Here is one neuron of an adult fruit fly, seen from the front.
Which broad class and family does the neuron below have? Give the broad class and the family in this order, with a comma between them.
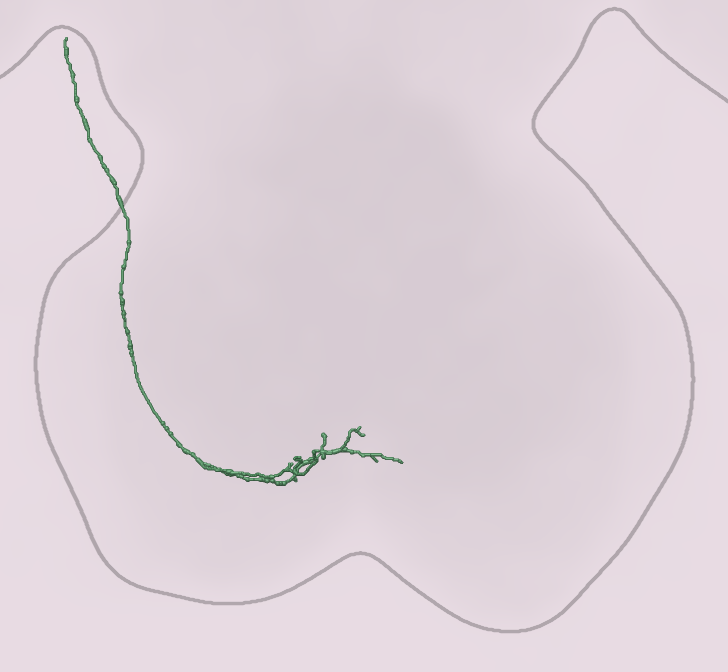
sensory neuron entering the nerve cord, class mechanosensory tactile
